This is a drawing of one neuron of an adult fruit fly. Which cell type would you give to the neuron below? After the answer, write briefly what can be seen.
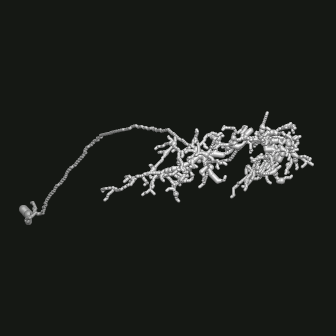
The cell type is IN00A069. This is a nerve-cord intrinsic neuron. Dozens of branch ends can be seen. As drawn here it is more than twice as wide as it is tall.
